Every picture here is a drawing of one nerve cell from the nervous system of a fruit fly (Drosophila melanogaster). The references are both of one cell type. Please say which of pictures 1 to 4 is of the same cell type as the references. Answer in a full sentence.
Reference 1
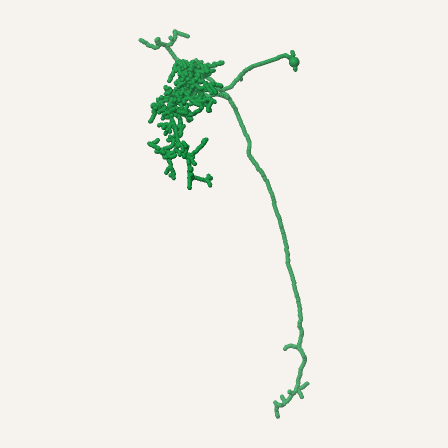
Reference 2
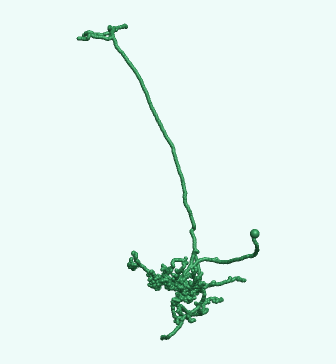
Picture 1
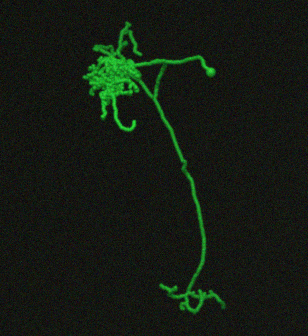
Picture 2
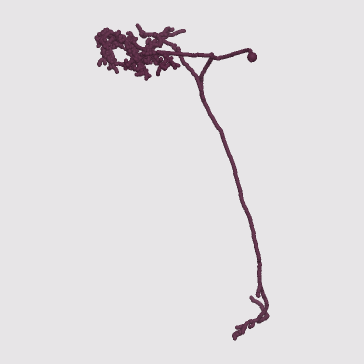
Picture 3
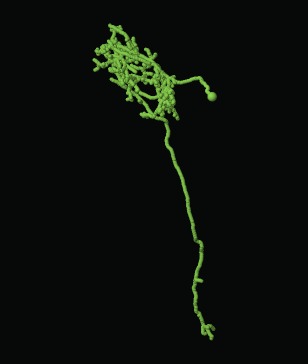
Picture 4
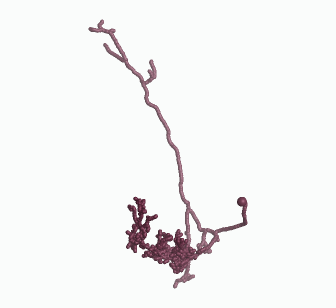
Picture 4 is of the same cell type.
